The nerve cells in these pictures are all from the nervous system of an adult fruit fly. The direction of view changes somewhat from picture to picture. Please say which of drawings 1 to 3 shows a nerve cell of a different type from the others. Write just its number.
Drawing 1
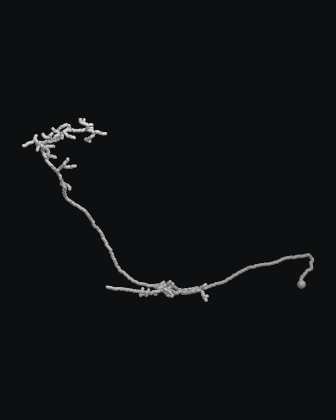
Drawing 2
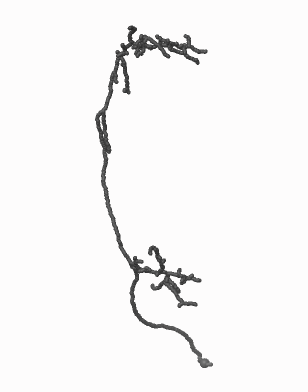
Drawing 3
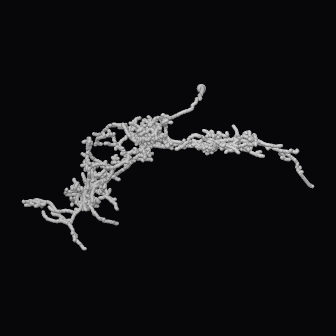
3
